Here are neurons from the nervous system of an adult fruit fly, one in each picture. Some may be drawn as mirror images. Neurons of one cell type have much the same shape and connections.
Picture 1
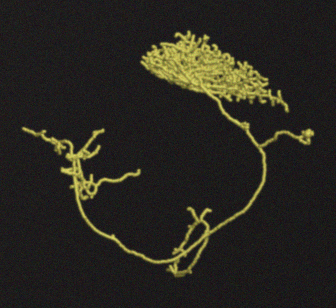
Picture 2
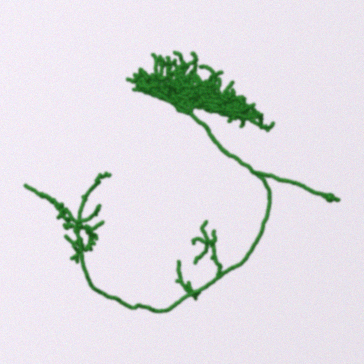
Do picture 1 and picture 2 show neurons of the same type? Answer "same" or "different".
same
